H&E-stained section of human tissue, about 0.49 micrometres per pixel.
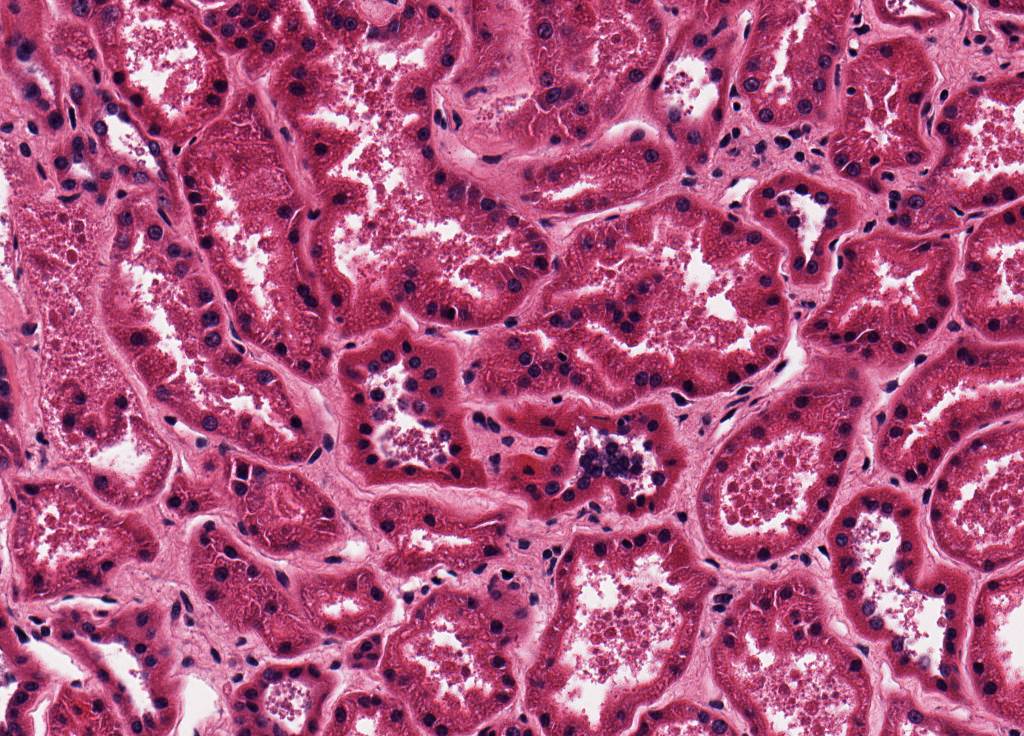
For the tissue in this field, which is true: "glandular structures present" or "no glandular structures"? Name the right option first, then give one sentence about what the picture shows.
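Glandular structures present. The whole field is packed with tubules cut in round, oval and elongated profiles, lying close together.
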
